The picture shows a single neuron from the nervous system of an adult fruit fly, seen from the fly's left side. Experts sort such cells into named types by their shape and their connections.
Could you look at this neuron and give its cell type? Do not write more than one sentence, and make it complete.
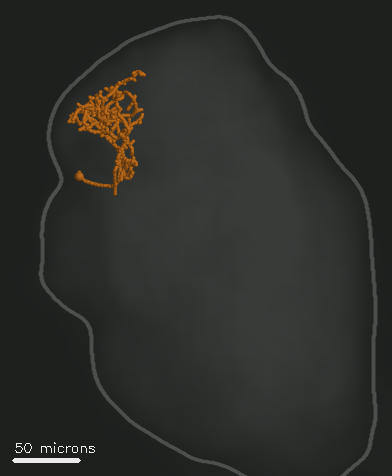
This neuron counts as a member of the cell type CRE051.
